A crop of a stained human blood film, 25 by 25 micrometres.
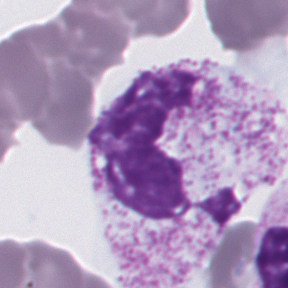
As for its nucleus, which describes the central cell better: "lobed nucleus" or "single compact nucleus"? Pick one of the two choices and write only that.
Lobed nucleus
